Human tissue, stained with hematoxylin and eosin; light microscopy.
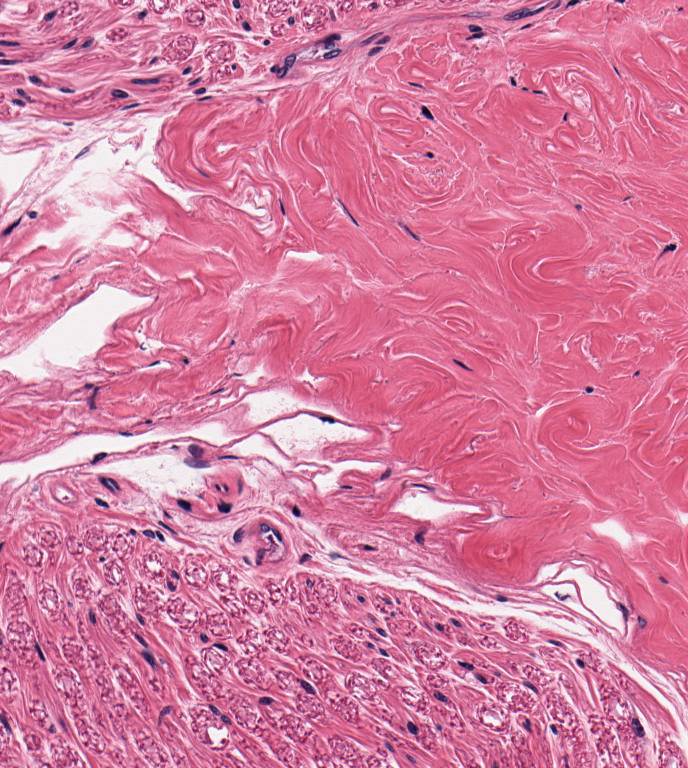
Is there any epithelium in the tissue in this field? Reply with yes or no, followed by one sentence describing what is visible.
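No. No epithelium is present anywhere in the field.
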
